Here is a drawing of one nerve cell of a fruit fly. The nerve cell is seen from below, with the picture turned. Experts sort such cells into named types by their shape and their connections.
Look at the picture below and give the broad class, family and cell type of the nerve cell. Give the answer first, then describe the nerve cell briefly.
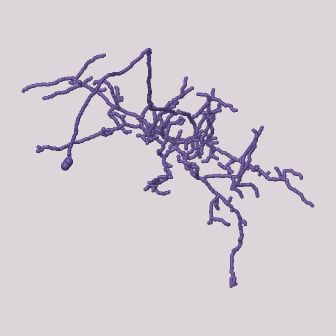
This is a nerve-cord intrinsic neuron. Its family is hemilineage 00A. Its cell type is IN00A056. Its cell body lies on the left of the picture. The picture shows dozens of branch ends.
